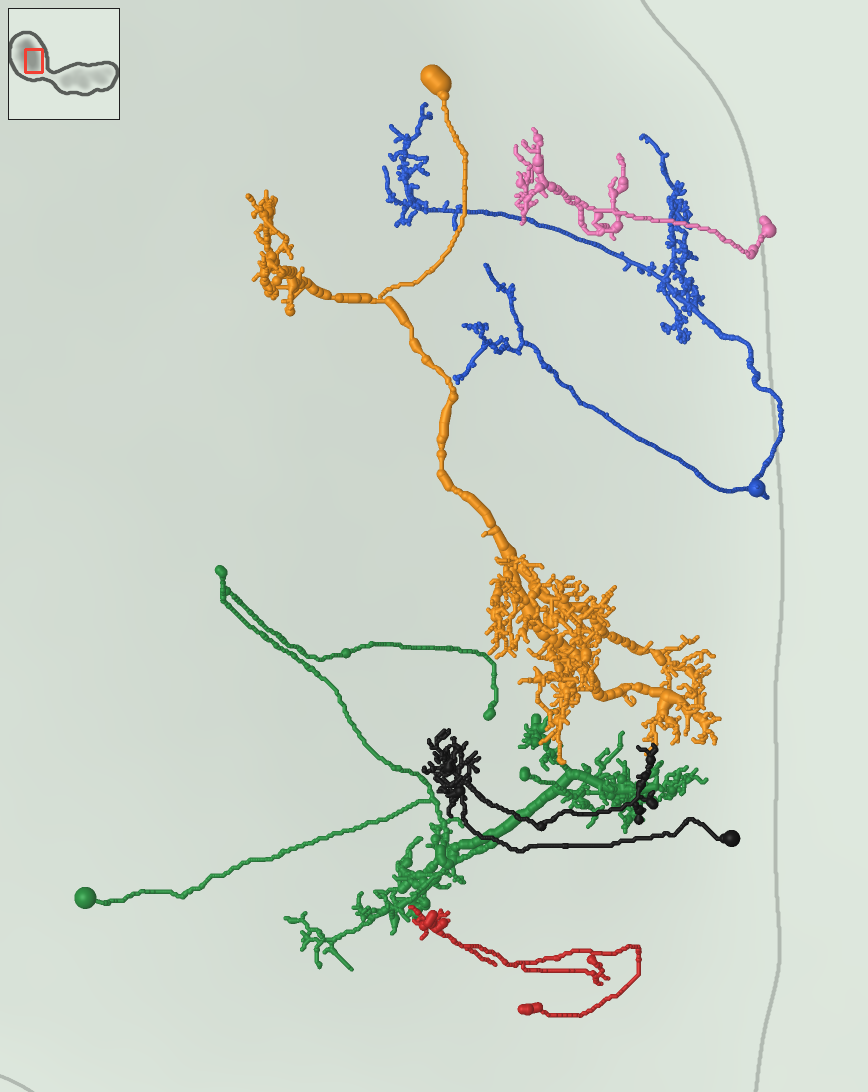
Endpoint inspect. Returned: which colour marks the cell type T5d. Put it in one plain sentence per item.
The colour is black.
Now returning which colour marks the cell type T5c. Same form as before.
The colour is red.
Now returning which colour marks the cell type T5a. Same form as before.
The colour is pink.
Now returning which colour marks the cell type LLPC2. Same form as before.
The colour is blue.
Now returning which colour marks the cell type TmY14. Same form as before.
The colour is green.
